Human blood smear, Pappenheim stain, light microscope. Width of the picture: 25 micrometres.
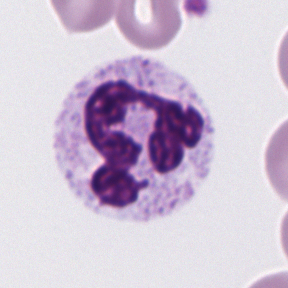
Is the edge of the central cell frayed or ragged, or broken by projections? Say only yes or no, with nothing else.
No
